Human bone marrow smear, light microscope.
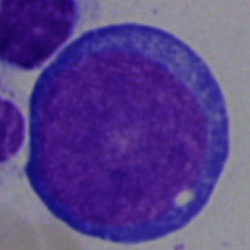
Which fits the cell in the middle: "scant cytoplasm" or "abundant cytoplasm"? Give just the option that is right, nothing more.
Scant cytoplasm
